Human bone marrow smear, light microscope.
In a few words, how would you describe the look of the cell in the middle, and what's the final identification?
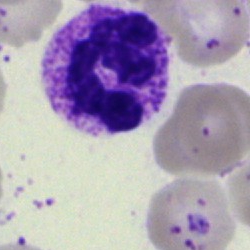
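A round, smooth outline bounds the cell. Its nucleus is divided into several connected lobes that curve around a pale central area. The chromatin is dark purple and densely clumped. Fine purple-pink granules, evenly spread, fill the cytoplasm. This cell is a segmented neutrophil.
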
